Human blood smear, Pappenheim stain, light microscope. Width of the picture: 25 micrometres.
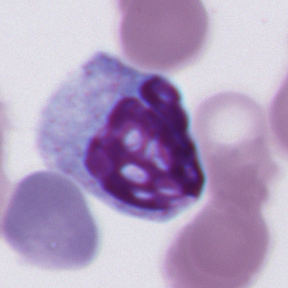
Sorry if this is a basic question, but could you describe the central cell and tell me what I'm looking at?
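Several lobes bunch together to make the nucleus, with small pale holes showing between them, and it sits pushed towards the lower right. The pale greyish-blue cytoplasm is widest on the upper left and has fine pinkish granules scattered through it. That's a monocyte.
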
